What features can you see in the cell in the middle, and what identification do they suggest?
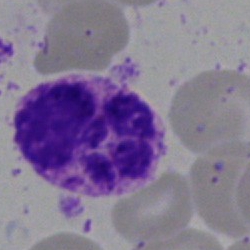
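That one's got a smooth outline, round or just slightly oval. The chromatin's dark purple and coarsely clumped, and you won't see any vacuoles in the cytoplasm. It's a segmented neutrophil.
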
